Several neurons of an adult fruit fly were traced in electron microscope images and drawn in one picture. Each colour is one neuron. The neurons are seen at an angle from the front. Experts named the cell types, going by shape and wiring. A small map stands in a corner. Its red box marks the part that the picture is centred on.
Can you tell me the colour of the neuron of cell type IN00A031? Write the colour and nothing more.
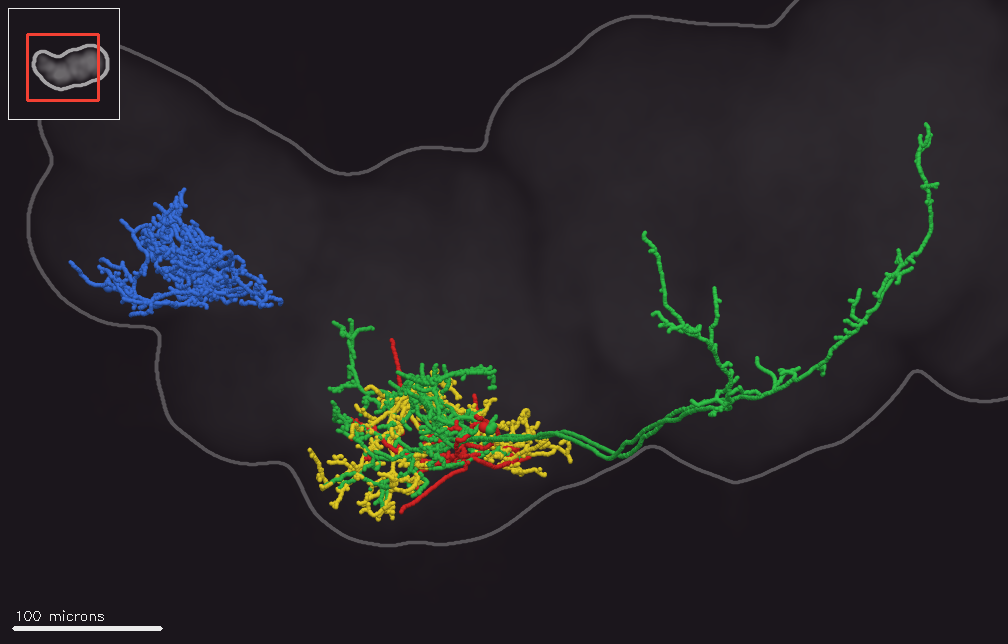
yellow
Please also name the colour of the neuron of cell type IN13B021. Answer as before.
blue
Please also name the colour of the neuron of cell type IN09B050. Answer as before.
red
